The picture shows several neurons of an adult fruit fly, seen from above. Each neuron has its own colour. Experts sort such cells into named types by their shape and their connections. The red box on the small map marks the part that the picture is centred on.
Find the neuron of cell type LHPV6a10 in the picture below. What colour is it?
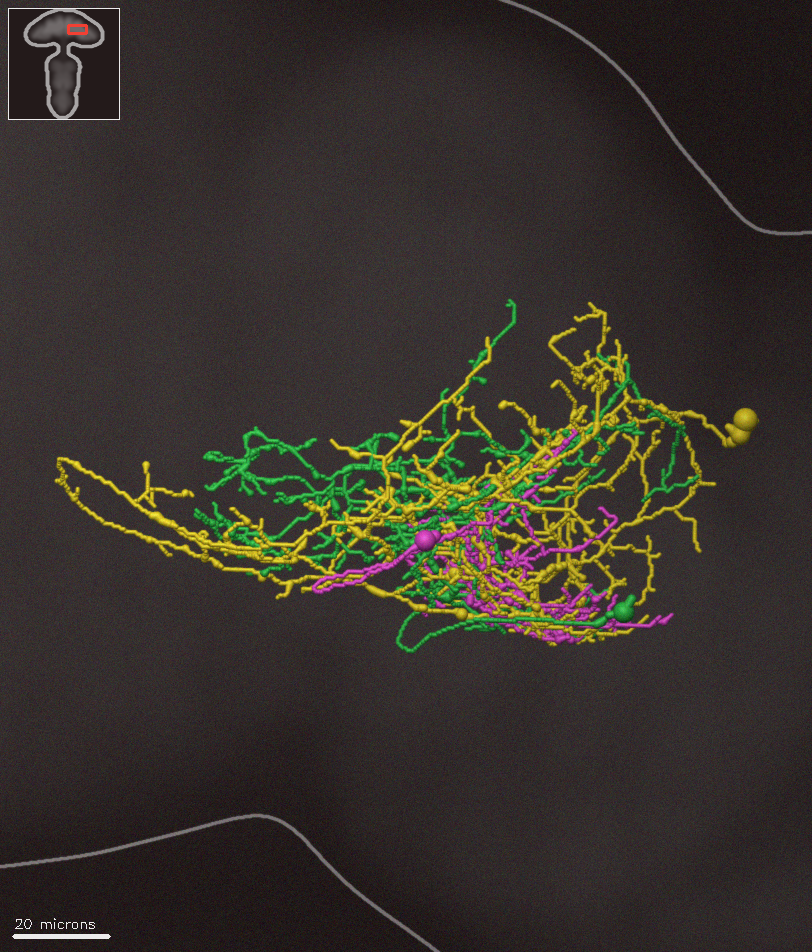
green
